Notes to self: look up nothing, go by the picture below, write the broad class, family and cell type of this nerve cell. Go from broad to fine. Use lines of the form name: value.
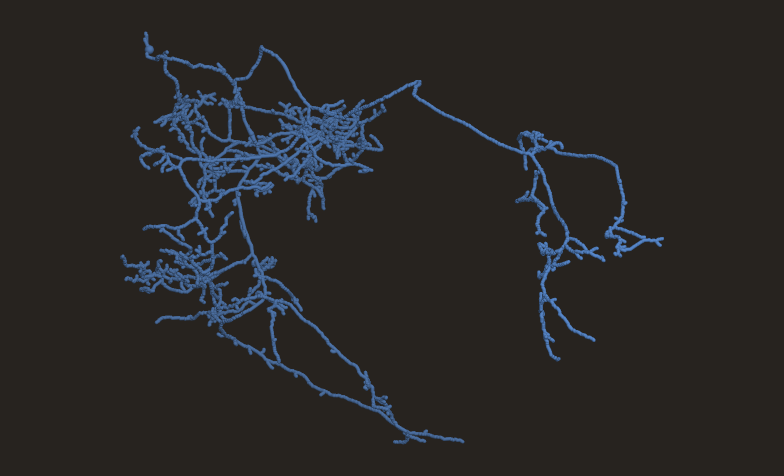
broad class: central-brain intrinsic neuron
family: hemilineage VLPd1
cell type: AVLP034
